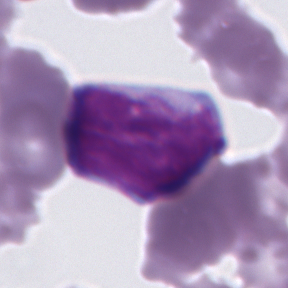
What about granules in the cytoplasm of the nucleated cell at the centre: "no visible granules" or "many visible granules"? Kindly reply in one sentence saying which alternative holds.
There is no granule to be seen in the cytoplasm of this cell.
